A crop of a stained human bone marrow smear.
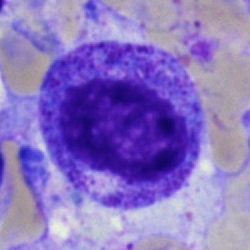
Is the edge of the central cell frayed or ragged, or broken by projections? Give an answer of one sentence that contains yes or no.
No, the outline of this cell is smooth and free of projections.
